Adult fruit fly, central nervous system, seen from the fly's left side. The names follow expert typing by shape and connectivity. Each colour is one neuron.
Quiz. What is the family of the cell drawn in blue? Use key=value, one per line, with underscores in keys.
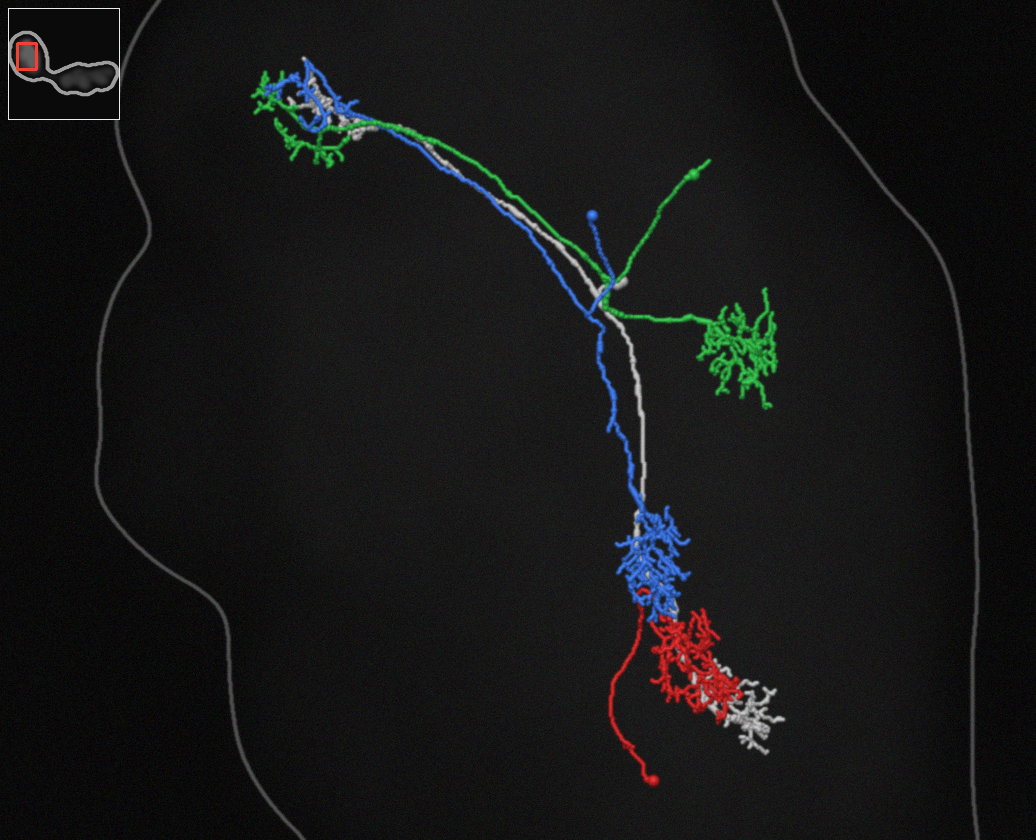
family=hemilineage VPNd2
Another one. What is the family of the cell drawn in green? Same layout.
family=hemilineage VPNd2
